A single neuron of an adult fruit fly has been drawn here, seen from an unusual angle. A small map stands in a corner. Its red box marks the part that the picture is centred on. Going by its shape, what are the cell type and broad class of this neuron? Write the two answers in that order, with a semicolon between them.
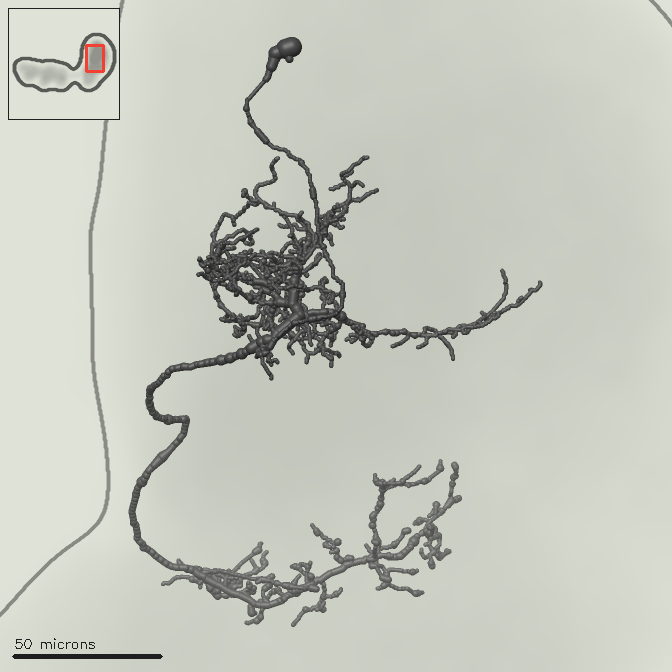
PLP148; central-brain intrinsic neuron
